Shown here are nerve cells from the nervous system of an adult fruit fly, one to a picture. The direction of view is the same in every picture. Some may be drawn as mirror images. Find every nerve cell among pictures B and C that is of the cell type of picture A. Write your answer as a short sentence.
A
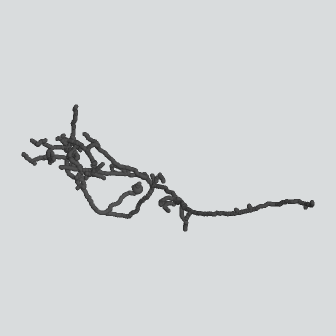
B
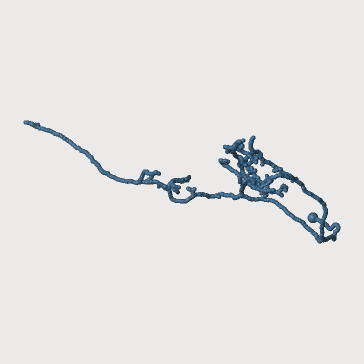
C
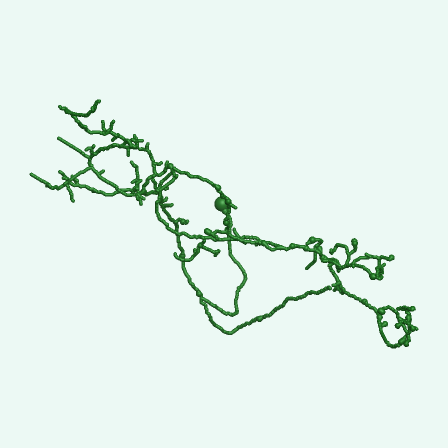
Picture B and picture C are of the same cell type.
